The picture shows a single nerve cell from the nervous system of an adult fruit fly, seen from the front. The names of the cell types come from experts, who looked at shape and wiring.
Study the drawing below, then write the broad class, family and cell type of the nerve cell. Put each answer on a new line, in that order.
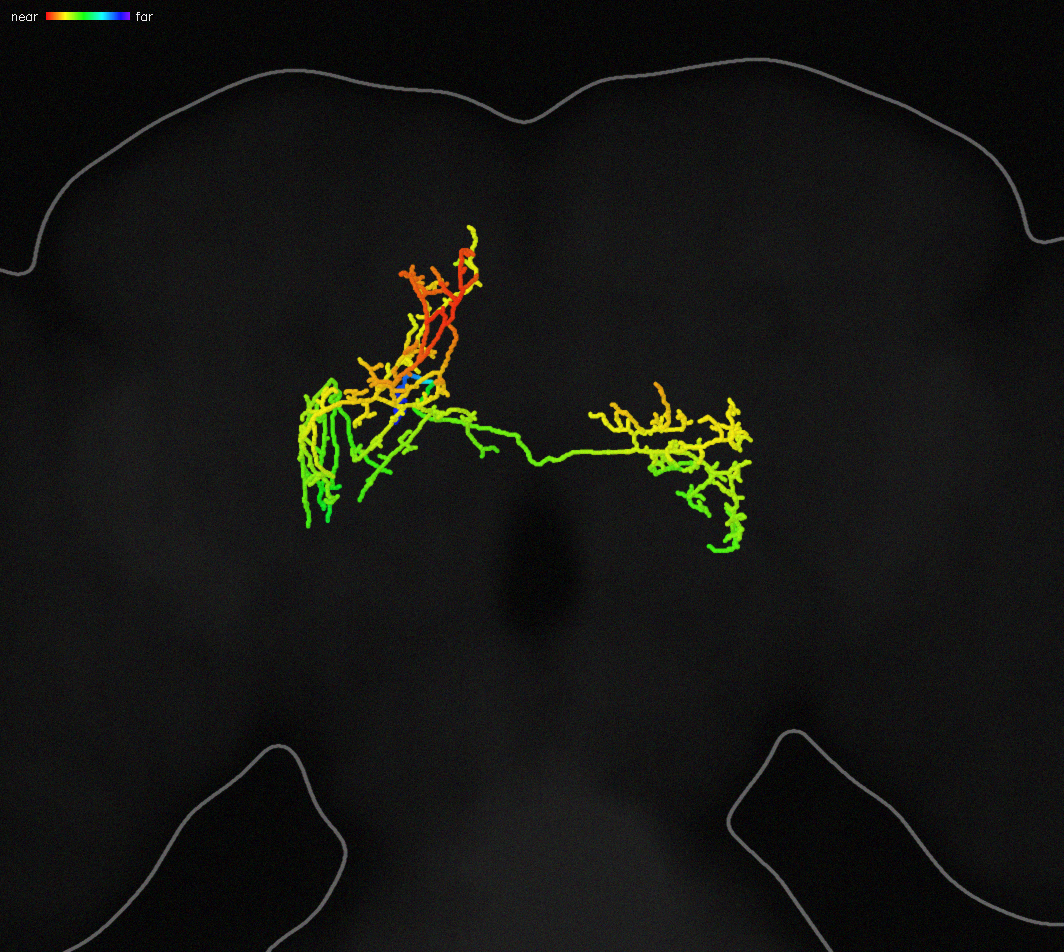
central-brain intrinsic neuron
hemilineage DM5_central
LAL176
